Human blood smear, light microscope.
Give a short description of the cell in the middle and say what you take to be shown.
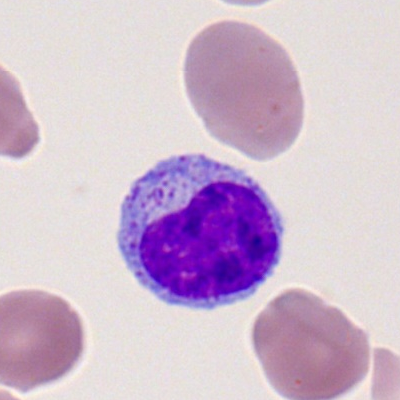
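A shallow indentation marks the upper-left border of the nucleus, which lies off-centre toward the lower right of the cell. The cytoplasm forms its widest rim on the upper-left side and carries scattered fine reddish-purple granules. The cell is a lymphocyte.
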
